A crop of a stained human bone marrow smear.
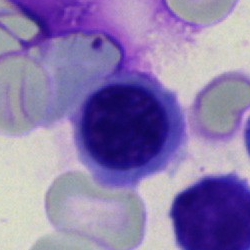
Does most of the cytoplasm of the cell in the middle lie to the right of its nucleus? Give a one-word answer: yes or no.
Yes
